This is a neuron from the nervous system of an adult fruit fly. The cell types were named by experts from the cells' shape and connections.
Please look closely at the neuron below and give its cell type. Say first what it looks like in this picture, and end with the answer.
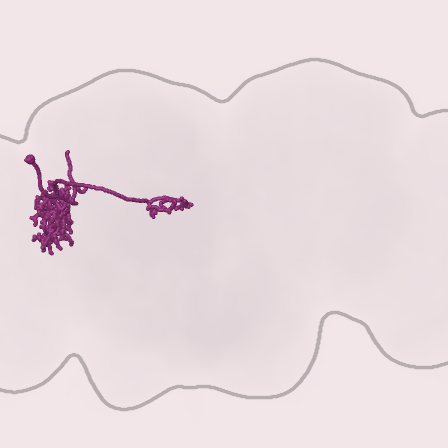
As drawn here it is wider than it is tall. It is a visual projection neuron. It is of cell type LC33.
